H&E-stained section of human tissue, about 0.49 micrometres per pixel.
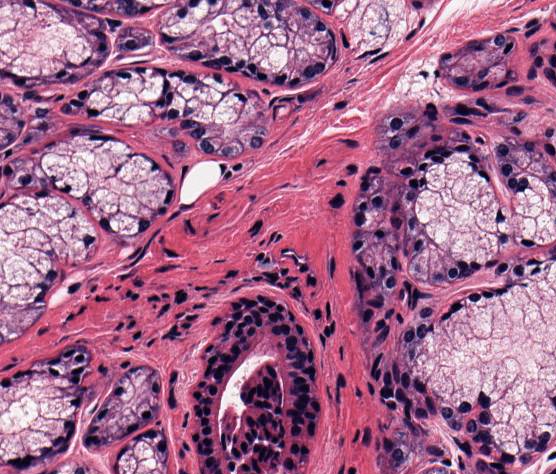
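Minor salivary gland: rounded groups of pale acini, separated by bands of pink fibrous stroma, fill most of the field. The acinar cells have pale, foamy cytoplasm and dark, flattened nuclei pushed to the outer edge of each acinus. One small, empty, oval space lies in the stroma left of centre, upper half; I see no fat cells.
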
